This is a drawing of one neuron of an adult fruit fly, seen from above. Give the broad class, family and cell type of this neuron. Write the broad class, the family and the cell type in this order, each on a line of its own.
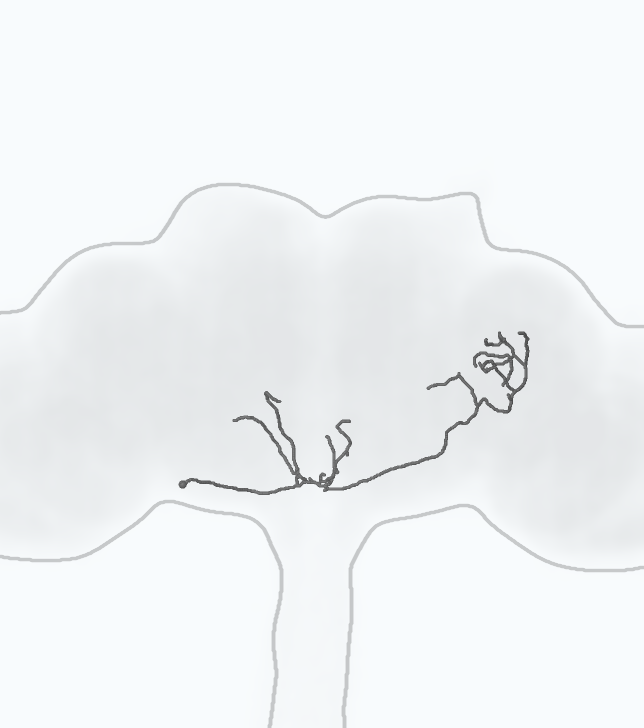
central-brain intrinsic neuron
hemilineage LB19
GNG419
